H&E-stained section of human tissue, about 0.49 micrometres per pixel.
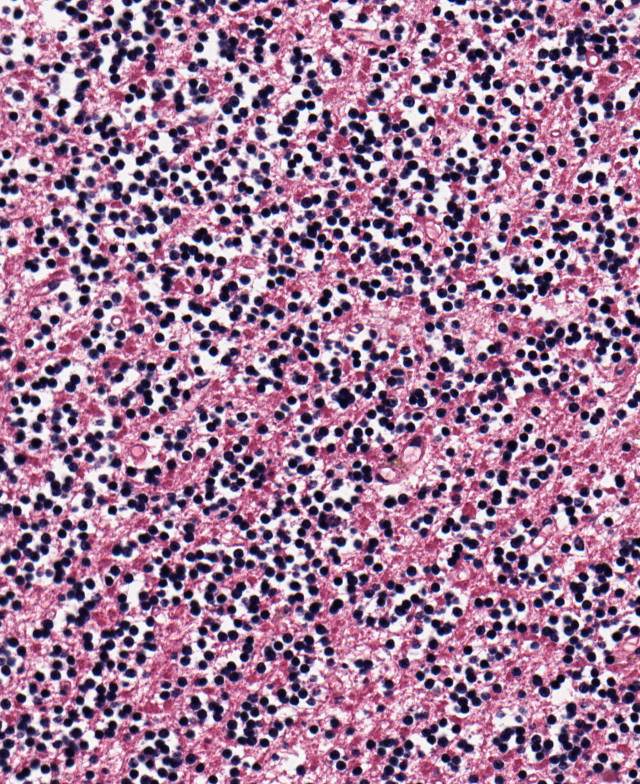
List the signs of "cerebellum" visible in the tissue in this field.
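This tissue is cerebellum, so let's go through the field together. Most of the cells have small, round, darkly stained nuclei, and around them you can see almost no cytoplasm. In irregular patches between the nuclei lies pink fibrillary material. Now look just below the centre: a few larger cells with more abundant pale pink cytoplasm sit among the small ones.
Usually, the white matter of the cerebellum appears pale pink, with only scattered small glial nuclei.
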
